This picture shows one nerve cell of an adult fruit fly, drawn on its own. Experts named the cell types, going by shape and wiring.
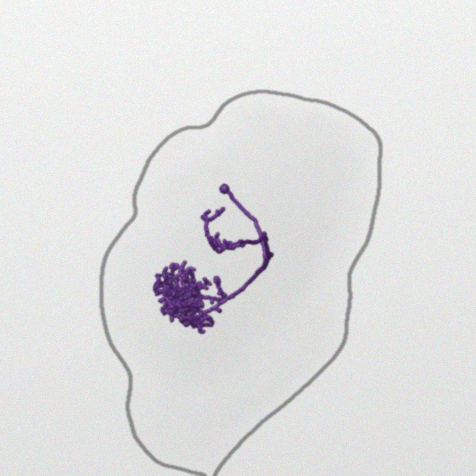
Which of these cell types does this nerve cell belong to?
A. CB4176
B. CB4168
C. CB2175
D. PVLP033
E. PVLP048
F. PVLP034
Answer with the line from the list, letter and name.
A. CB4176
